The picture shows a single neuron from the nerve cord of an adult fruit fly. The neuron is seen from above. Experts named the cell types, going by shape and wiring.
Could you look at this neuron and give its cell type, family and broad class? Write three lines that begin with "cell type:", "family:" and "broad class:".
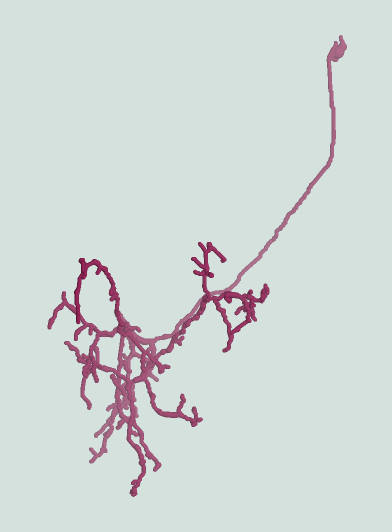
cell type: IN13B063
family: hemilineage 13B
broad class: nerve-cord intrinsic neuron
